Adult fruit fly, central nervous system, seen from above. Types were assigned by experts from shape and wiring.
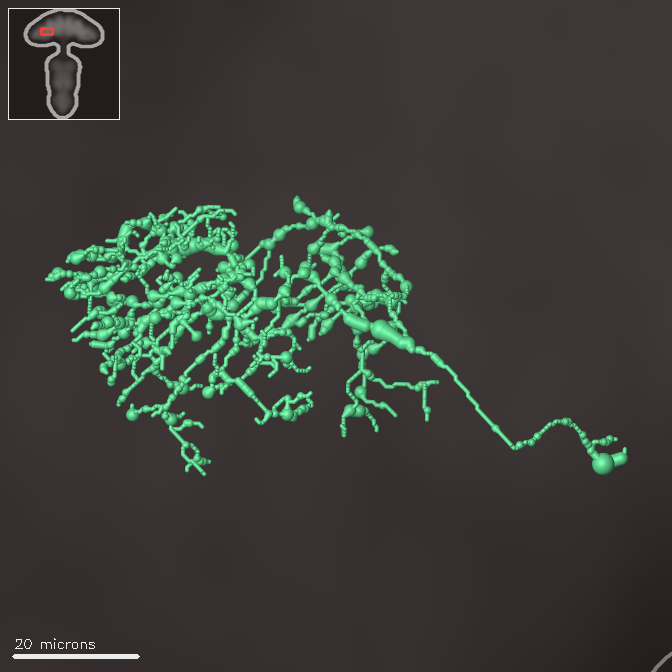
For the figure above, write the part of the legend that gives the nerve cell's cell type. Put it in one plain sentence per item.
The cell type is Li13.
